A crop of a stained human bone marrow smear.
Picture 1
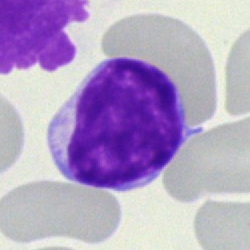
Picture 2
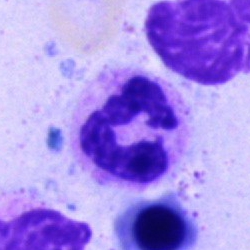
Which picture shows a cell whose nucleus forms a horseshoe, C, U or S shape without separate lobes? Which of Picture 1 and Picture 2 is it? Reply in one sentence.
The nucleus is drawn out into a curved band, without separate lobes, in picture 2.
